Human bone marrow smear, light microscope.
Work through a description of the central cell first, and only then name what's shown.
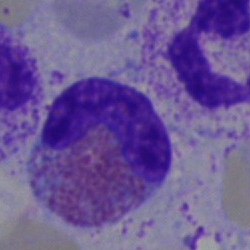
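Curved band nucleus arching across the top of the cell, ends pointing down. Chromatin dark purple, densely clumped. No nucleoli visible. Cytoplasm within the nuclear curve packed with small reddish-pink granules. Eosinophil.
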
